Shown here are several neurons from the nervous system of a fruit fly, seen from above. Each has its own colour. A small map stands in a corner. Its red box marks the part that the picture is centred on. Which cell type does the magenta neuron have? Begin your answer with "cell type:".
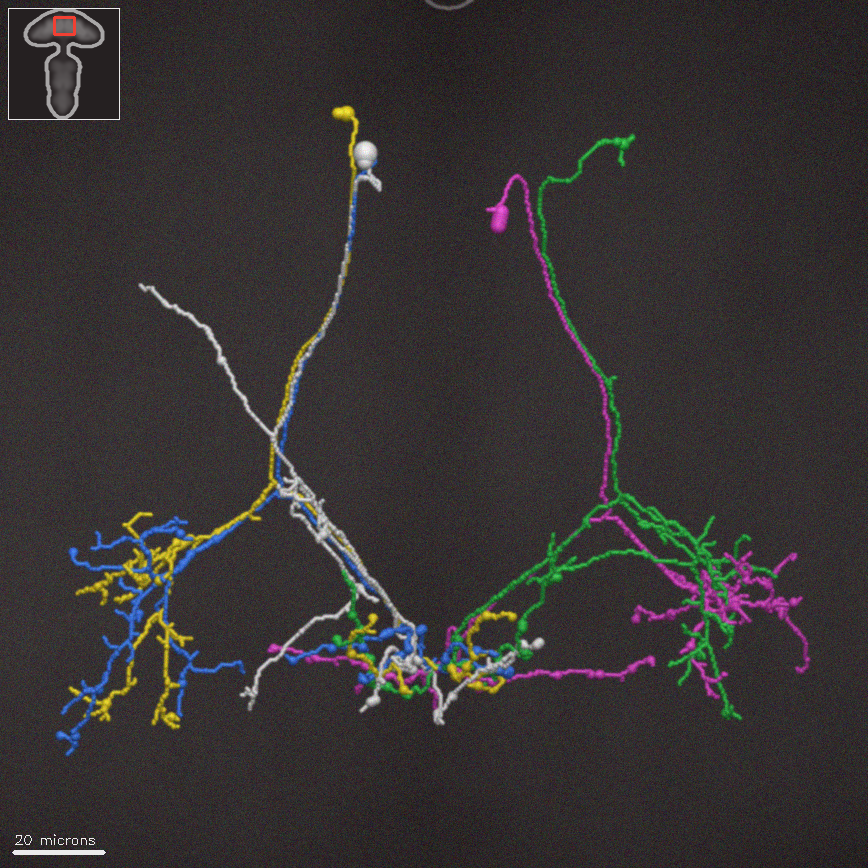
cell type: IB004_b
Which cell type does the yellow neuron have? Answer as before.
cell type: IB004_a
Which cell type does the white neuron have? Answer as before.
cell type: IB002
